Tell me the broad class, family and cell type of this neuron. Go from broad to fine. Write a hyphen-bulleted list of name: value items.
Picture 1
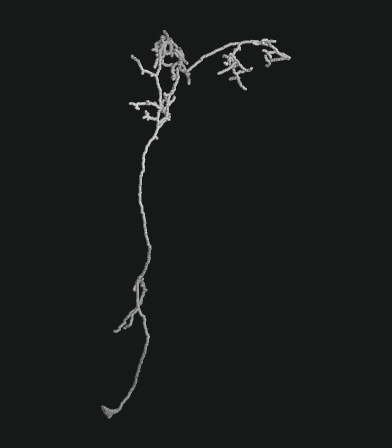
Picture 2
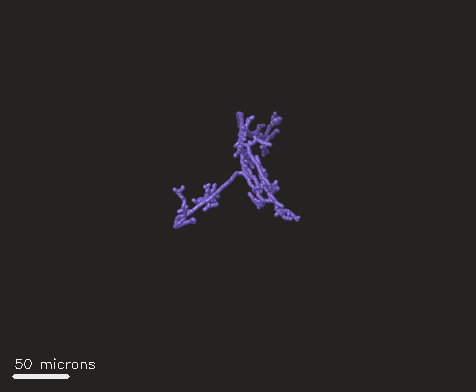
- broad class: central-brain intrinsic neuron
- family: hemilineage TRdm
- cell type: SMP741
